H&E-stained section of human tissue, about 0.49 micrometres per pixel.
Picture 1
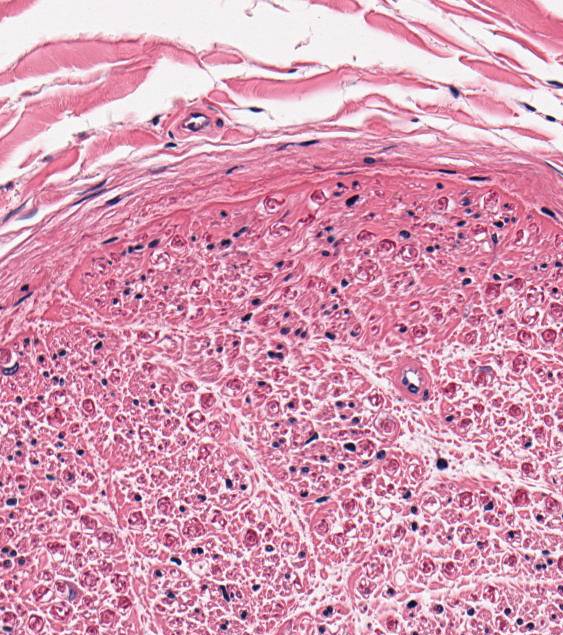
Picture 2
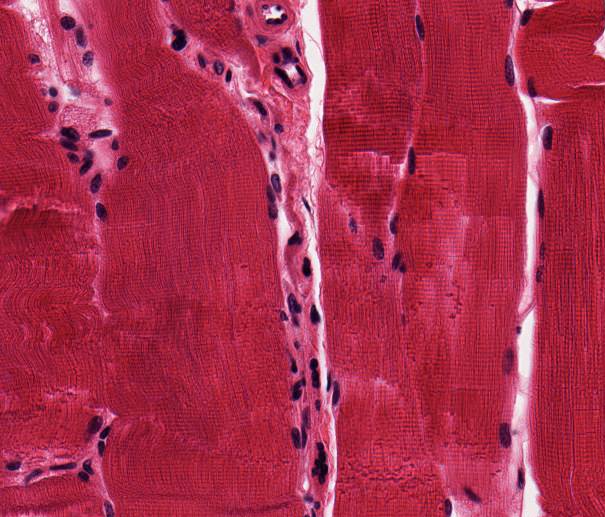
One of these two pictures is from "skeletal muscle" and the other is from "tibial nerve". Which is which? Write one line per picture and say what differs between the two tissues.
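Picture 1 is from the tibial nerve. Most of the lower two-thirds of the field is filled with closely packed small round profiles cut in cross-section.
Picture 2 is from the skeletal muscle. Long, wide muscle fibres run top to bottom across the whole field.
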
